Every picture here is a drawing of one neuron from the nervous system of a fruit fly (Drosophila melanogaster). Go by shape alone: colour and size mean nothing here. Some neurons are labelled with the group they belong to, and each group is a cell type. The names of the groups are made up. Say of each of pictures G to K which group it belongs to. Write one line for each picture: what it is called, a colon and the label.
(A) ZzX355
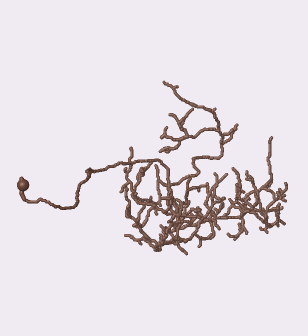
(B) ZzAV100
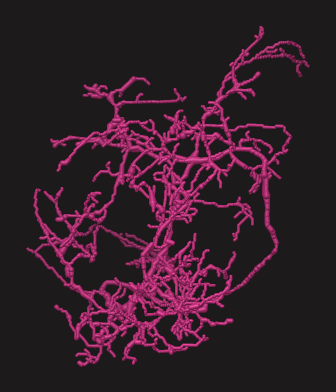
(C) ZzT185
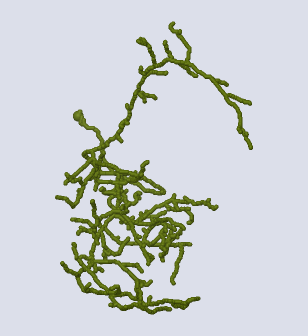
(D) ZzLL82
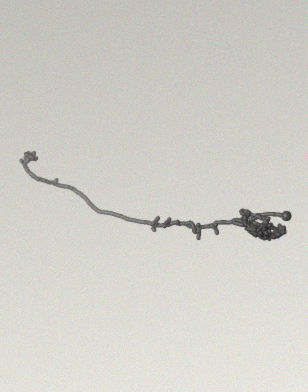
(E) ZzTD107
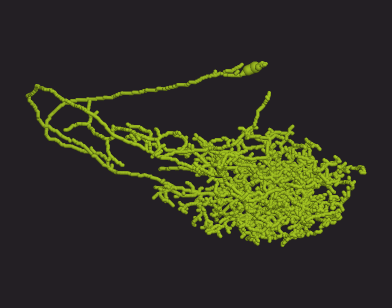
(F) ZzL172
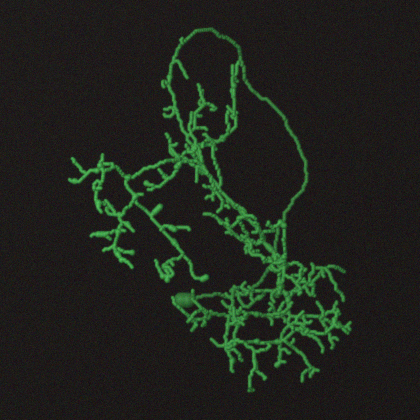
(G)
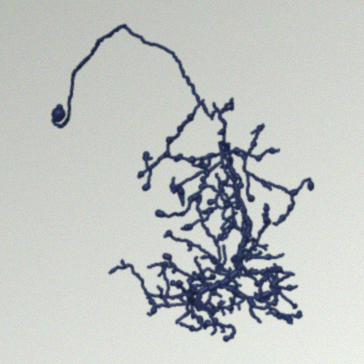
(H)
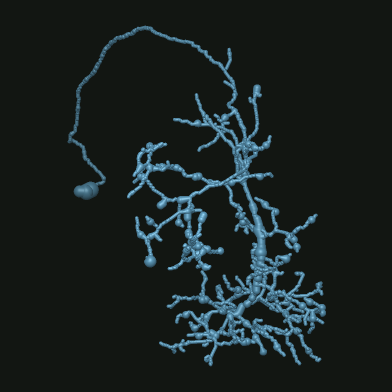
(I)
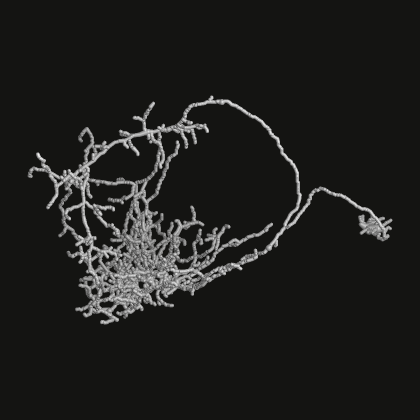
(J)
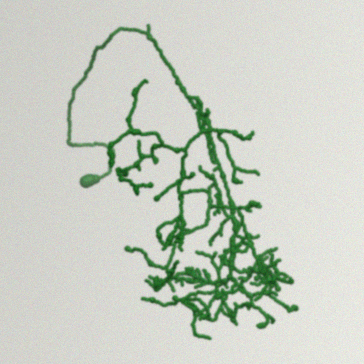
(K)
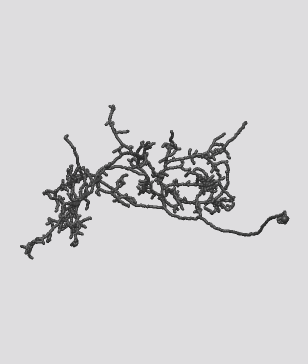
G: ZzL172
H: ZzL172
I: ZzTD107
J: ZzL172
K: ZzT185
